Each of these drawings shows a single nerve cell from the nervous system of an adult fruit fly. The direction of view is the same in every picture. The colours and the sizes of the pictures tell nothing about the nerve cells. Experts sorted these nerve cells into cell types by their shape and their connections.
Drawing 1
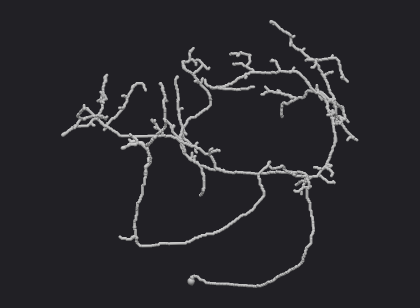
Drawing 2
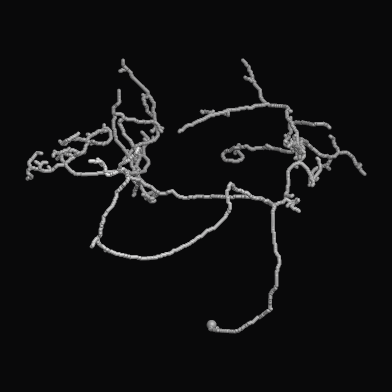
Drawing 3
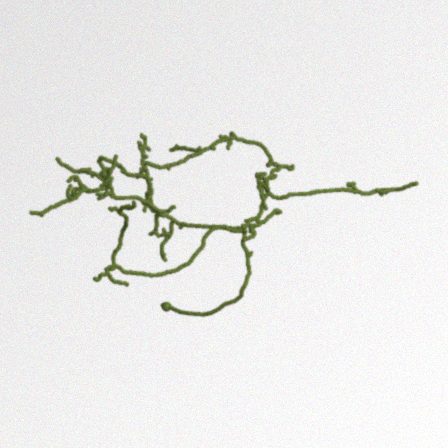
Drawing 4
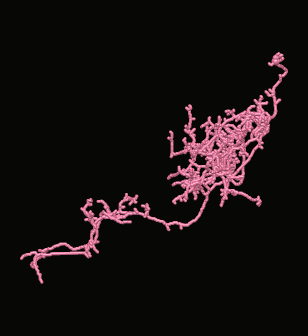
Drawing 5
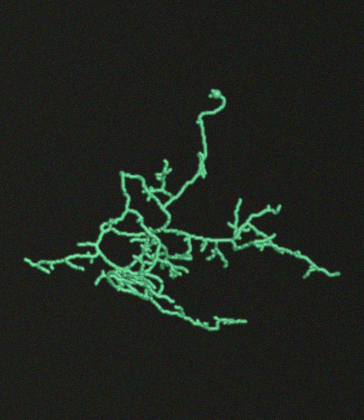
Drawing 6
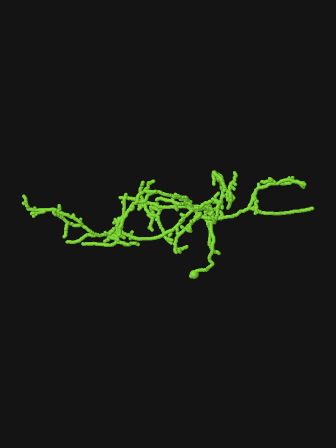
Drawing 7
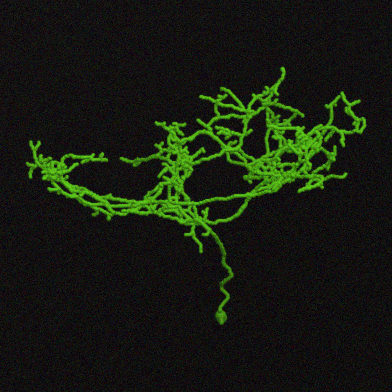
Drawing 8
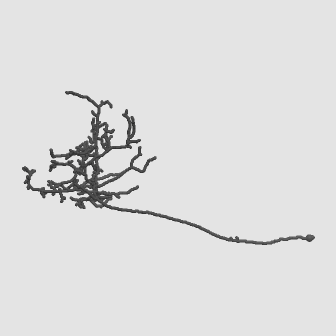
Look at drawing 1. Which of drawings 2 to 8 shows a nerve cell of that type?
Drawing 2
